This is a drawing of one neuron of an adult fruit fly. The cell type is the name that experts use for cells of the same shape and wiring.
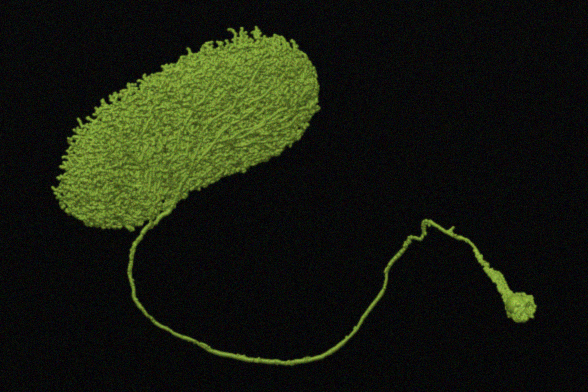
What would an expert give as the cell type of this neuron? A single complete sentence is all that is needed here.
The cell type to which this neuron belongs is Li39.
